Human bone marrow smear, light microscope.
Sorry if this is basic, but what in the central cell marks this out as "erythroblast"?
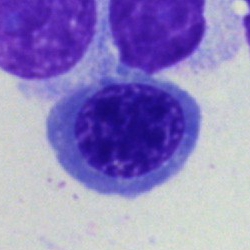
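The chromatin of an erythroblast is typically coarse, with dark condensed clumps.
Point one, then: in this cell the chromatin is dark purple and coarsely clumped, which goes with the name erythroblast. Point two covers what is simply seen: a round to oval outline with a smooth edge, a moderate rim of cytoplasm that is widest on the left side of the nucleus, and no visible vacuoles in the cytoplasm.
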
